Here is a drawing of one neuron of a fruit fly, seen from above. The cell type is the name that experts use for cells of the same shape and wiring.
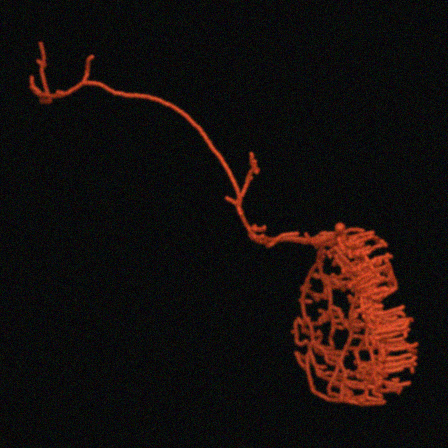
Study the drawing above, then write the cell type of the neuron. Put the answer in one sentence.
The cell type is aMe12.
